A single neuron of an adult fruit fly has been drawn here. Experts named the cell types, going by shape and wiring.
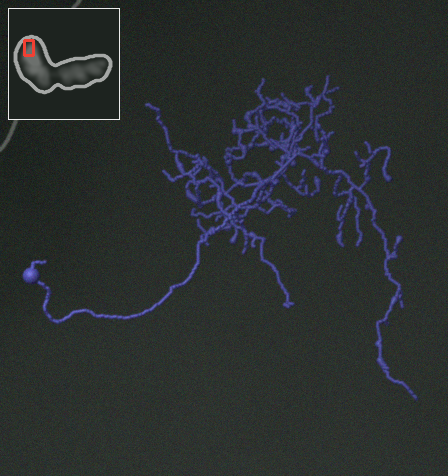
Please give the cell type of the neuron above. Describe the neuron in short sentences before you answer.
Its cell body lies on the left of the picture. Dozens of branch ends can be seen. Its broad class is central-brain intrinsic neuron. It is of cell type SLP178.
